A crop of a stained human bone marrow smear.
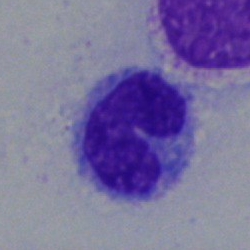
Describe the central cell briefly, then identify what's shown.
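First, the outline of the cell is round to slightly oval. Second, a deep notch cuts into the nucleus from its right side. Third, the chromatin is condensed and dark purple. Fourth, the cytoplasm is a pale grey-blue. This cell is a monocyte.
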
